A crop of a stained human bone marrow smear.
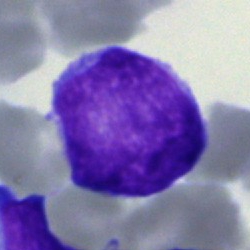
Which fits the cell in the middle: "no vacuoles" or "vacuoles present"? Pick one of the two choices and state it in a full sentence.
What the cytoplasm of this cell lacks is vacuoles.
